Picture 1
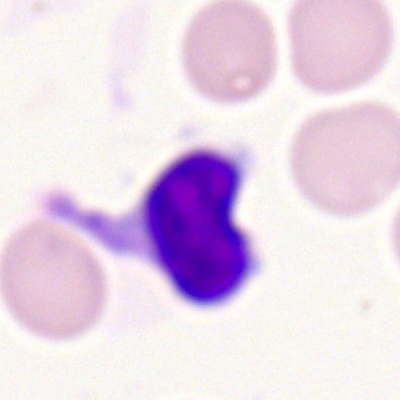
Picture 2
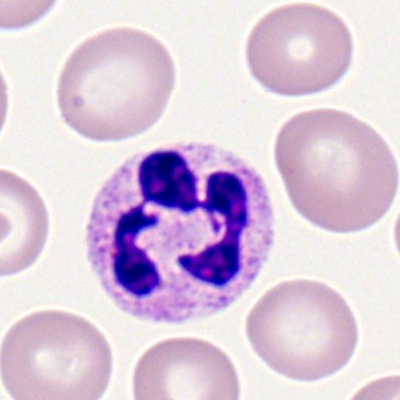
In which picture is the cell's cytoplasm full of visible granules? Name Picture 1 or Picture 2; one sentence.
There are many visible granules in the cytoplasm of the cell in Picture 2.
